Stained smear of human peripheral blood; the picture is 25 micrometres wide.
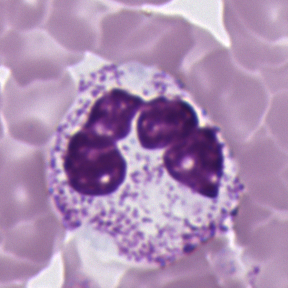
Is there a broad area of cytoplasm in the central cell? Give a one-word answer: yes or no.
Yes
